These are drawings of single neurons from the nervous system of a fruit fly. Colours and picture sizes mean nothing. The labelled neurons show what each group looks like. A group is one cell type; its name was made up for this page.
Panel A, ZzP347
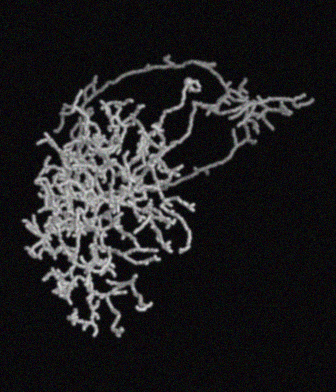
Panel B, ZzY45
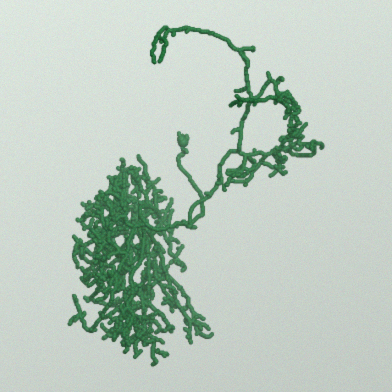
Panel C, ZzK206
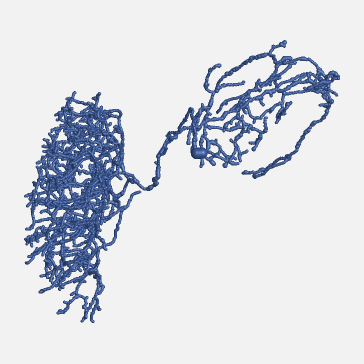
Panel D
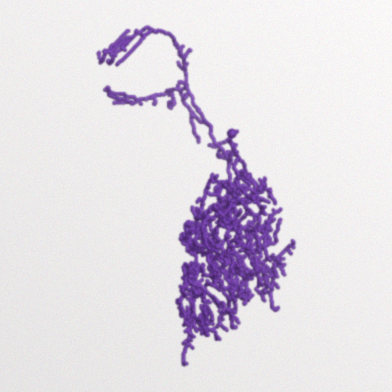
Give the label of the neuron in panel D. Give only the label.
ZzP347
